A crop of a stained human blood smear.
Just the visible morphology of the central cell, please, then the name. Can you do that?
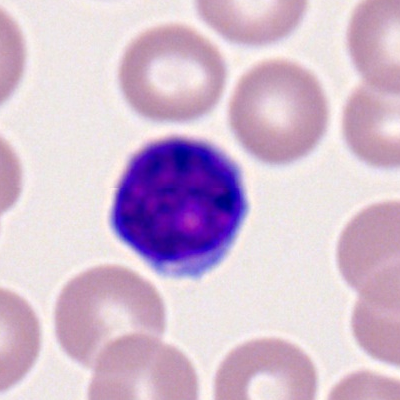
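The nucleus occupies nearly the entire cell, leaving very little cytoplasm. A thin crescent of pale blue cytoplasm is visible along the lower edge. Chromatin is dense and dark purple, with darker clumps scattered through it. The cell outline is roughly round, slightly angular in places. The cell is a lymphocyte.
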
